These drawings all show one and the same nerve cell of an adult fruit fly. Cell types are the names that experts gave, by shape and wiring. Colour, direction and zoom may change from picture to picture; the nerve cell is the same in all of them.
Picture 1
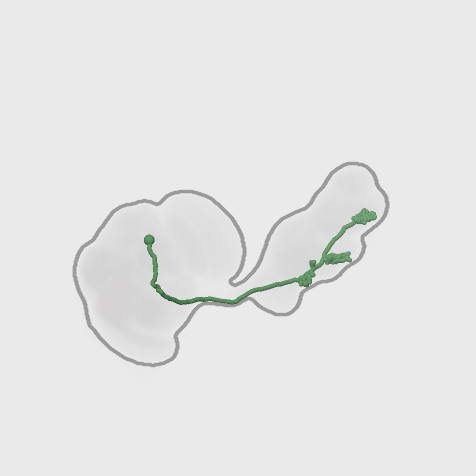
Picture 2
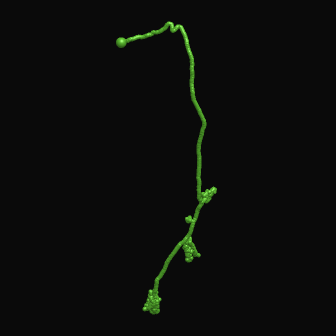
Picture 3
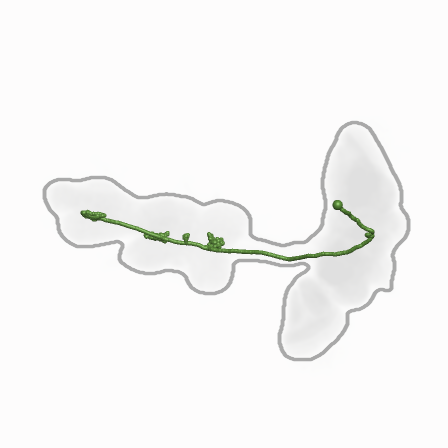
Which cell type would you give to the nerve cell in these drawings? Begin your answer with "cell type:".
cell type: DNpe029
